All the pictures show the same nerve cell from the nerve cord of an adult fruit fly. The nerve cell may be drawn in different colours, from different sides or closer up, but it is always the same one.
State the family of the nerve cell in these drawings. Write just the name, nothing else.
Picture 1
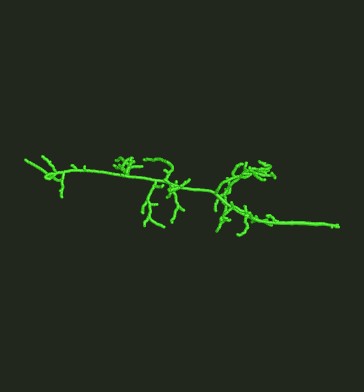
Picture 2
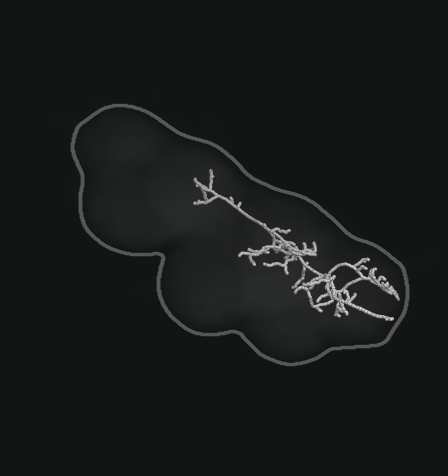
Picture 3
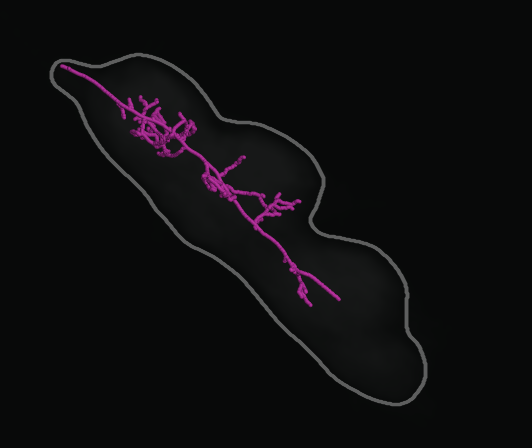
DNg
